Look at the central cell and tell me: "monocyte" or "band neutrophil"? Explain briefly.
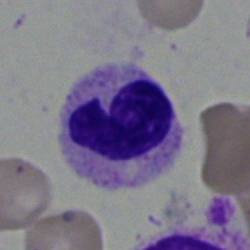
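This is a band neutrophil, not a monocyte. Look first at the cytoplasm: it is pale lilac and filled with fine purple granules.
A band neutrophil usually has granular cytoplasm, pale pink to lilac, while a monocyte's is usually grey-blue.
Next, the chromatin here is dense and dark purple.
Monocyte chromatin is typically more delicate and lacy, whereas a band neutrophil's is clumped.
The nucleus is kidney-shaped, with a deep notch on its upper side.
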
